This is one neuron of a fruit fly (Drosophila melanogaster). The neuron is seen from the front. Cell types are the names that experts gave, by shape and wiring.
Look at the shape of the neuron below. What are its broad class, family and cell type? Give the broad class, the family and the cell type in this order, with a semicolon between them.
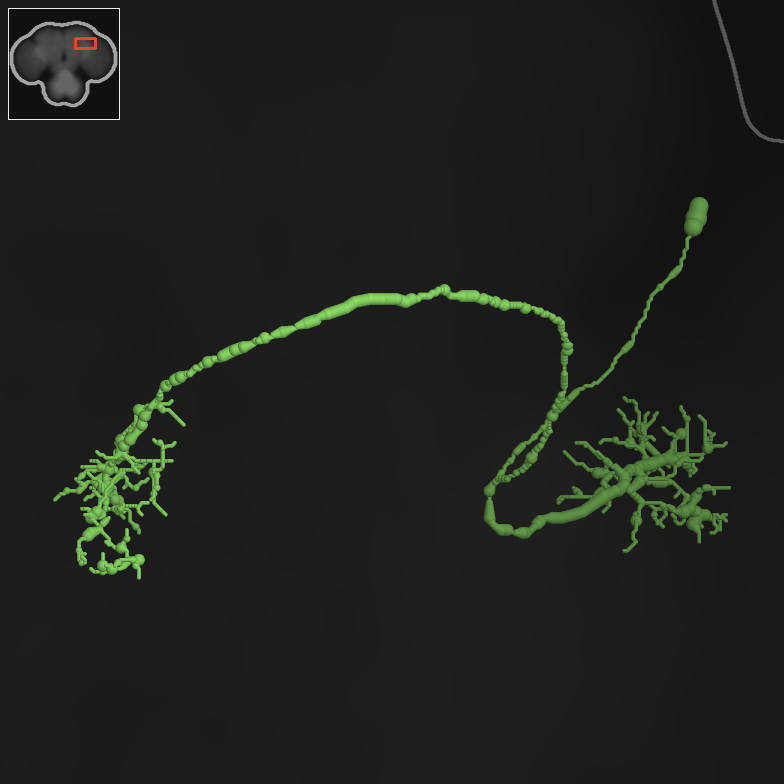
visual projection neuron; hemilineage VPNd3; LC9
